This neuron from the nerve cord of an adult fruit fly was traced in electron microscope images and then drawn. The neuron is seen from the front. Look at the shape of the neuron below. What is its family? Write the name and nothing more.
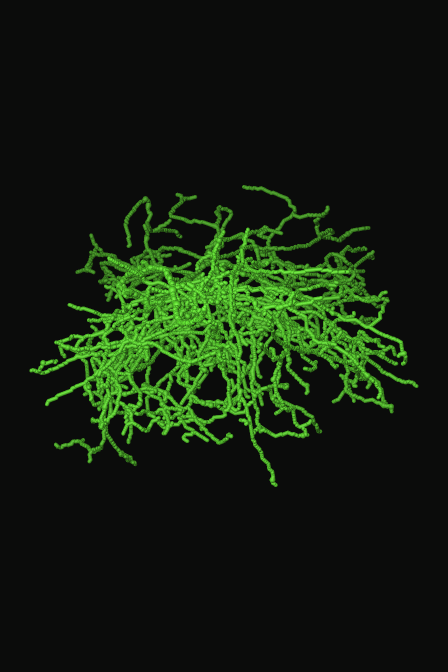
DNge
